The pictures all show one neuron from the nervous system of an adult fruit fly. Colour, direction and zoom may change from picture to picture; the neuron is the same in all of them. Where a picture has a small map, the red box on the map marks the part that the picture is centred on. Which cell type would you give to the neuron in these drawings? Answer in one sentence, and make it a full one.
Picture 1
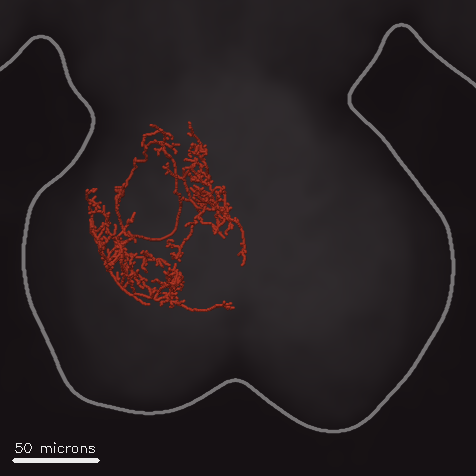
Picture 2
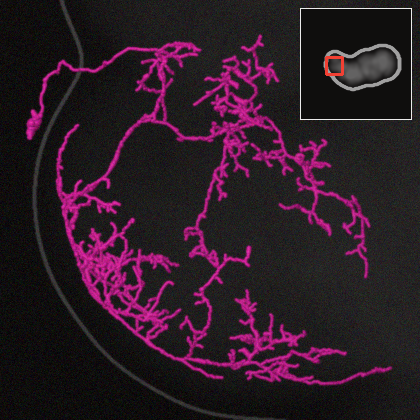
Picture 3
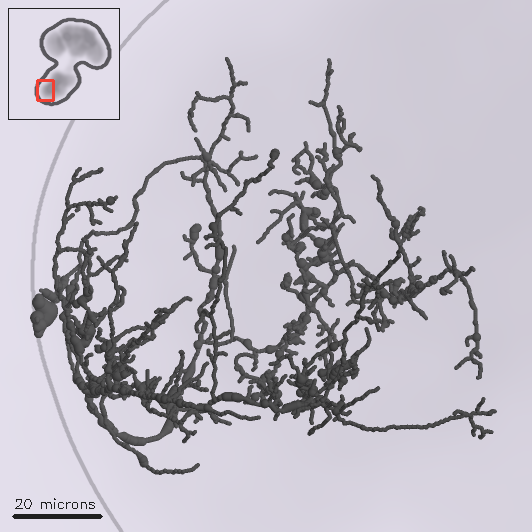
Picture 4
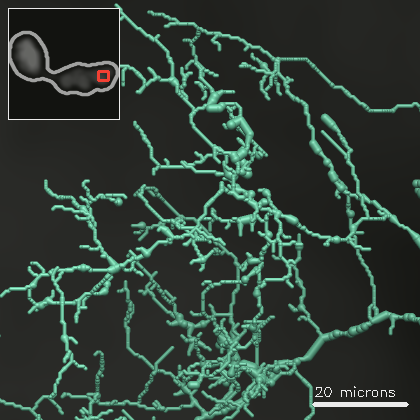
Belonging to the cell type IN19A060_c is this neuron.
